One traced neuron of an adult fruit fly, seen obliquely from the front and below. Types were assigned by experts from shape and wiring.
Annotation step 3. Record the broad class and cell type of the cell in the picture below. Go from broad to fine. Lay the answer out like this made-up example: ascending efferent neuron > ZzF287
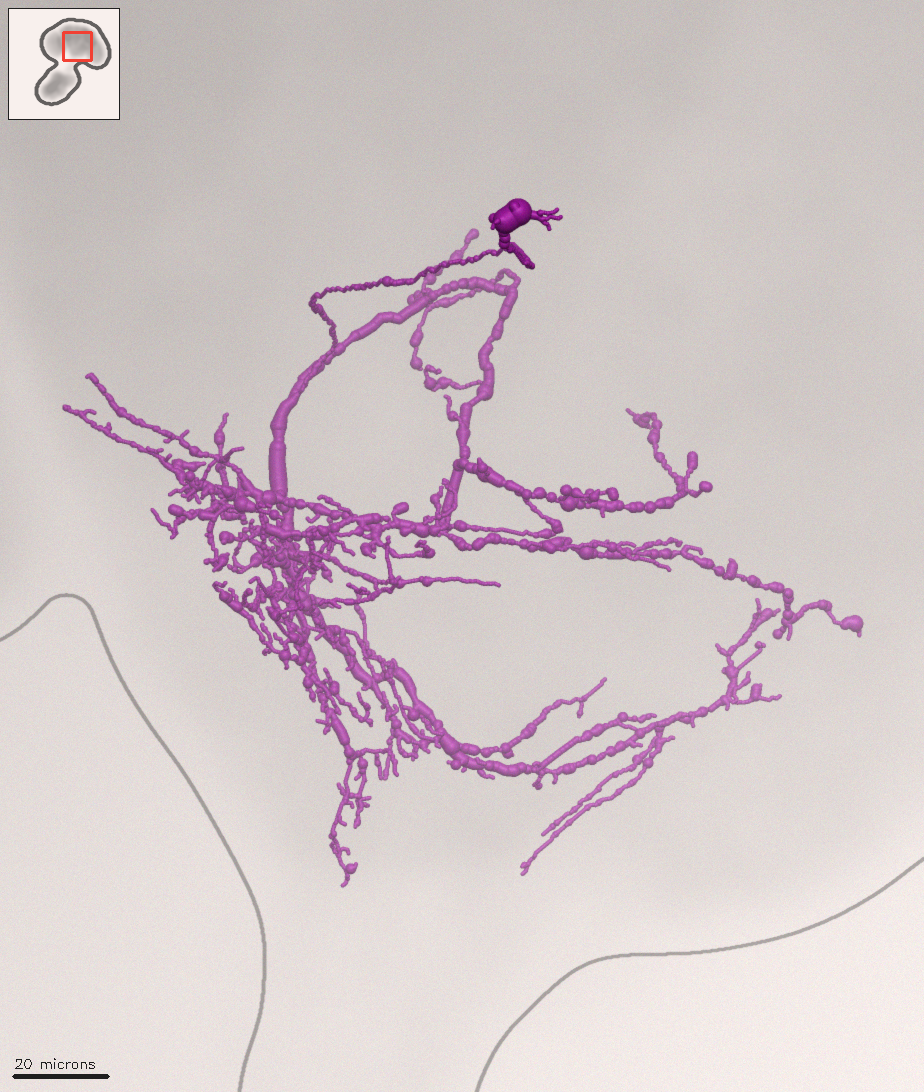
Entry: central-brain intrinsic neuron > PS089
